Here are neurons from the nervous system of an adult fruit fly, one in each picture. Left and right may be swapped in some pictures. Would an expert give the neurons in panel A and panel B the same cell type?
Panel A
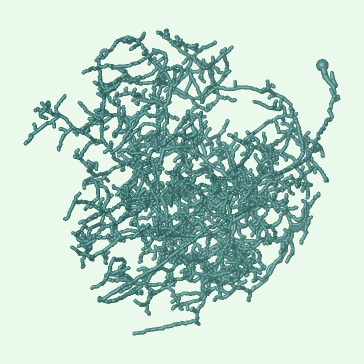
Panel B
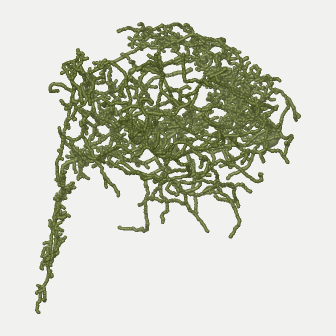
no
